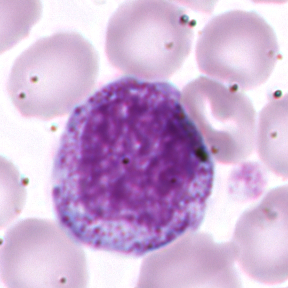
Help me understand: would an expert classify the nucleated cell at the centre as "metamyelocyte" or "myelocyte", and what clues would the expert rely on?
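I'd call this a myelocyte rather than a metamyelocyte. What tips it for me is the chromatin, which is finely textured rather than gathered into coarse dense clumps.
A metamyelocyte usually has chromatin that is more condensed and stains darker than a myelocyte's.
Beyond that, the nucleus fills most of the cell, the rim of cytoplasm is widest along the lower edge, and fine reddish-purple granules are scattered through the cytoplasm.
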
